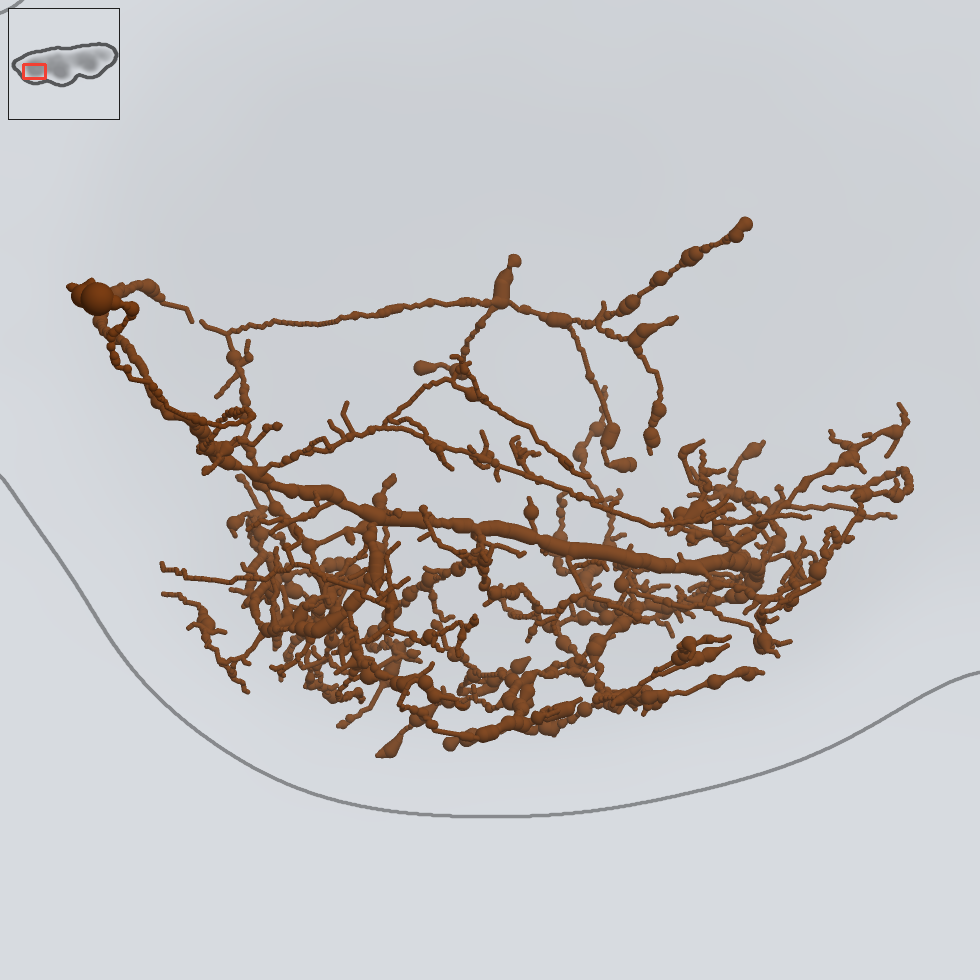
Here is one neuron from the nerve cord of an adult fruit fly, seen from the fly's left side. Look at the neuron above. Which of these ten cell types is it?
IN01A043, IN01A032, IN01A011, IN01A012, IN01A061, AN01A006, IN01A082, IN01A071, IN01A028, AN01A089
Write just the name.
IN01A032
